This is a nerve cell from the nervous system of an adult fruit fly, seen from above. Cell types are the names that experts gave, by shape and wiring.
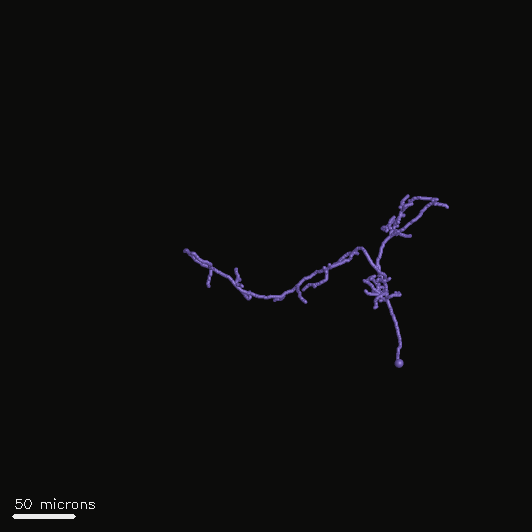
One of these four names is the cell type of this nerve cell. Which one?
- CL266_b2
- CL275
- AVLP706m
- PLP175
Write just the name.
CL275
